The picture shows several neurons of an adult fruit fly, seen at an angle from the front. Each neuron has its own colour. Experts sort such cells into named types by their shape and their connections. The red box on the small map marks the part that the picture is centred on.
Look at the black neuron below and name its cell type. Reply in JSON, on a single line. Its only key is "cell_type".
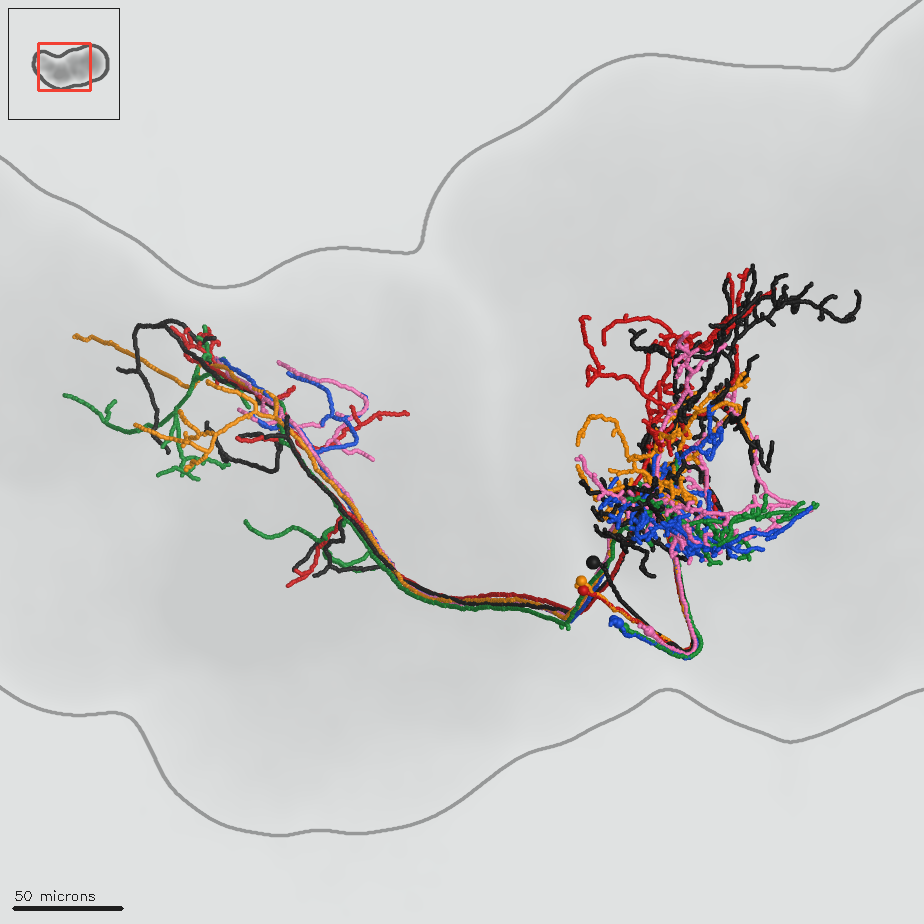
{"cell_type": "DNg92_a"}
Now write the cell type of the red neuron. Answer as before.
{"cell_type": "DNg92_b"}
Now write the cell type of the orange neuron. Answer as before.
{"cell_type": "DNge015"}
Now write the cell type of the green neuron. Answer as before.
{"cell_type": "DNg06"}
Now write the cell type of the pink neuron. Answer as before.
{"cell_type": "DNg02_a"}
